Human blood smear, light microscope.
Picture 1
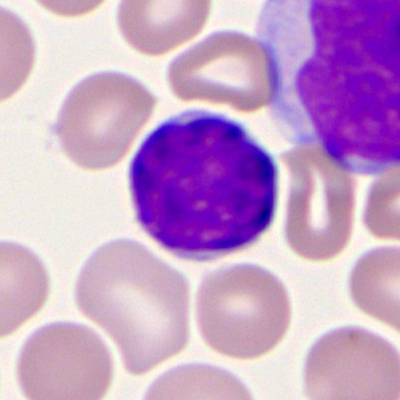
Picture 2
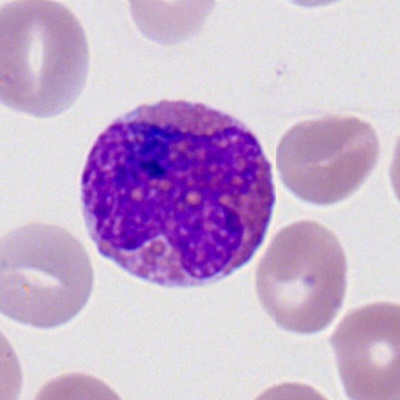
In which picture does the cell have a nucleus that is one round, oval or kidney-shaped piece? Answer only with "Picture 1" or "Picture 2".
Picture 1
